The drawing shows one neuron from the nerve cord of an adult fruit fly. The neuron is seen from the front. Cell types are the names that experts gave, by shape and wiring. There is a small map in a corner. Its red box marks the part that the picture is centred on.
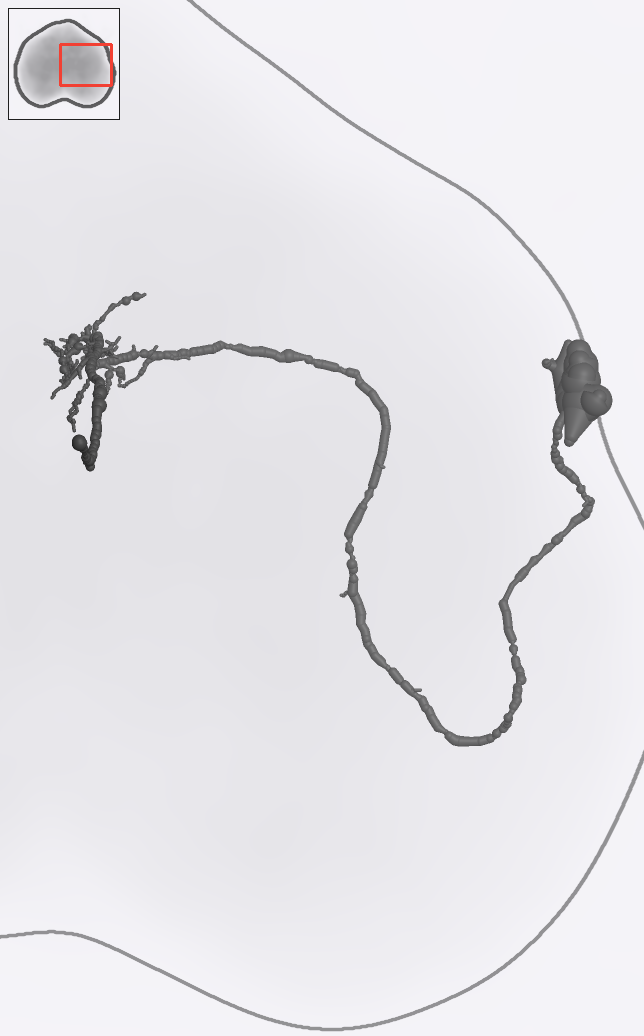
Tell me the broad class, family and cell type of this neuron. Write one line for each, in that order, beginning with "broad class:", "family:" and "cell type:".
broad class: ascending neuron
family: hemilineage 09A
cell type: AN09A005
